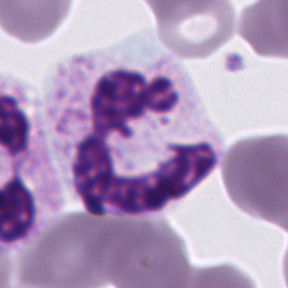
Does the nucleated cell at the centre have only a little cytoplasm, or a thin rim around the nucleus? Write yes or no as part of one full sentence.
No, there is abundant cytoplasm around the nucleus.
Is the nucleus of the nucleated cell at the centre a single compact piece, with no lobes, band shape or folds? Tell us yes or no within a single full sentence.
No, its nucleus is not one compact mass but is split into lobes.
